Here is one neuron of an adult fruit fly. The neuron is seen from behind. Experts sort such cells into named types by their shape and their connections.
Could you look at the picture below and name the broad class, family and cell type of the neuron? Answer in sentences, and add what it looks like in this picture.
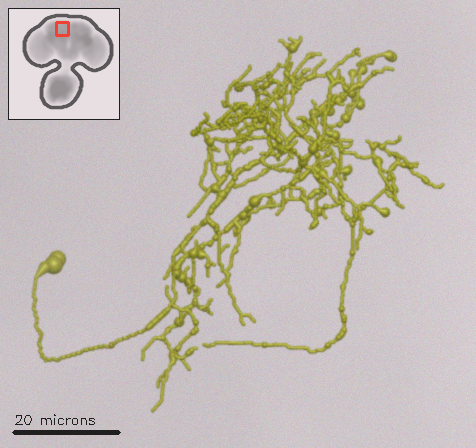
Its broad class is central-brain intrinsic neuron. Its family is hemilineage EBa1. The cell type is CB2357. Its cell body lies on the left of the picture. From left to right in the picture it spans about 80 microns. The picture shows dozens of branch ends.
